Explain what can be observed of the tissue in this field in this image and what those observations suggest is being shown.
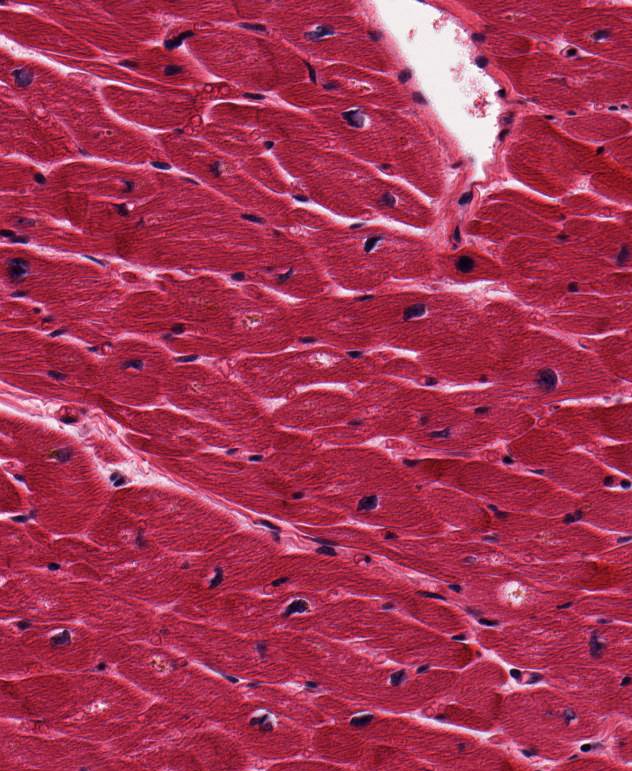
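Deeply eosinophilic cytoplasm with fine striations fills the muscle fibres. At the poles of the nucleus, some fibres show small pale zones holding faint golden-brown granules. Between the fibres, connective tissue is scant, forming thin strands with slender dark nuclei, and no fat cells appear anywhere. This is the left ventricle of the heart.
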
